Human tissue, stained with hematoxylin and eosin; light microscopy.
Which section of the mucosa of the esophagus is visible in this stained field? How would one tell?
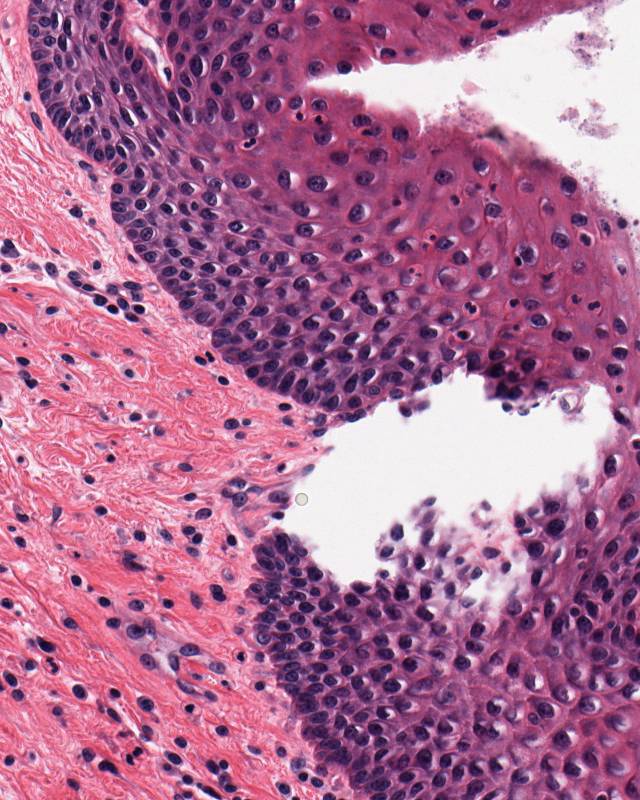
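This is stratified squamous nonkeratinized epithelium, many cell layers thick, with stroma along the left. Notice that at its left edge the nuclei are crowded, dark and oval, while further right the cells become larger and polygonal, with more pink cytoplasm around round nuclei.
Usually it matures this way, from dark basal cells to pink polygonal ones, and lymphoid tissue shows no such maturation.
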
